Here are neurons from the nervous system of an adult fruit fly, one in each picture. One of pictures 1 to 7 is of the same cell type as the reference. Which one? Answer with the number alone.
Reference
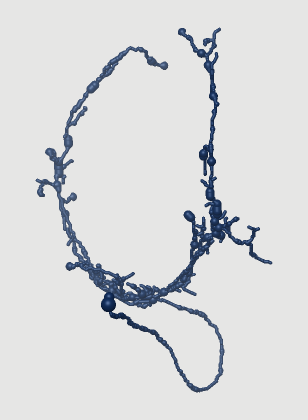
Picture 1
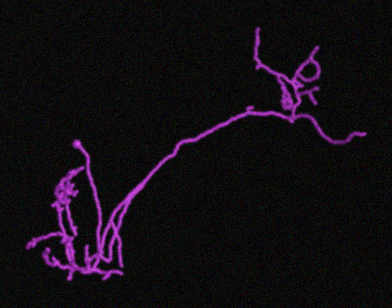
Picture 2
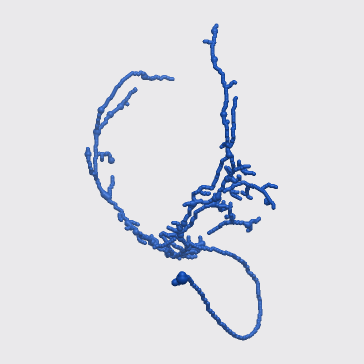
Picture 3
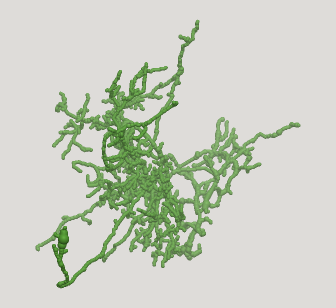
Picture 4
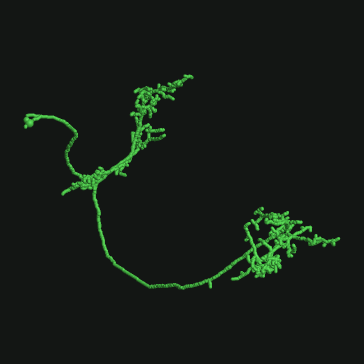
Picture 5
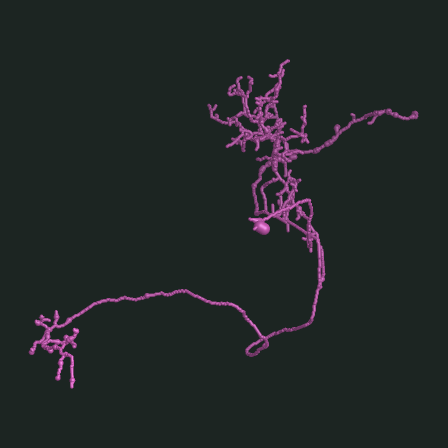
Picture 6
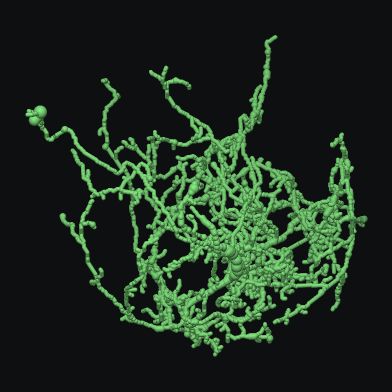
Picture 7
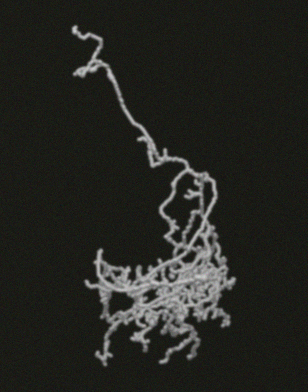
2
